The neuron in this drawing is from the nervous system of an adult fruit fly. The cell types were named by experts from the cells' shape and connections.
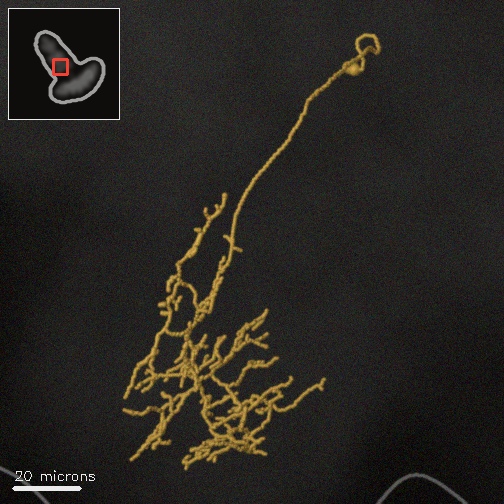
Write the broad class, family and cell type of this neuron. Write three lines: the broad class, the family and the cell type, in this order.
nerve-cord intrinsic neuron
hemilineage 12B
IN12B065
